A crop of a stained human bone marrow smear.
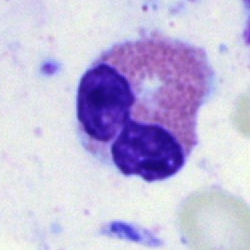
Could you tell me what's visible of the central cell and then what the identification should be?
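Notice the nuclear lobes along the left and lower side, most cytoplasm lying toward the upper right. Their chromatin is dark purple and densely condensed. The cytoplasm is packed with coarse pinkish-orange granules, and a small pale clear area lies within it above the nucleus. It's an eosinophil.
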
